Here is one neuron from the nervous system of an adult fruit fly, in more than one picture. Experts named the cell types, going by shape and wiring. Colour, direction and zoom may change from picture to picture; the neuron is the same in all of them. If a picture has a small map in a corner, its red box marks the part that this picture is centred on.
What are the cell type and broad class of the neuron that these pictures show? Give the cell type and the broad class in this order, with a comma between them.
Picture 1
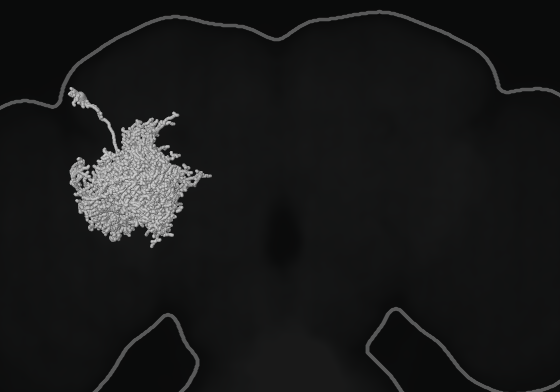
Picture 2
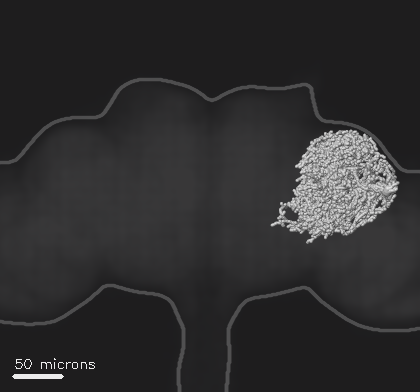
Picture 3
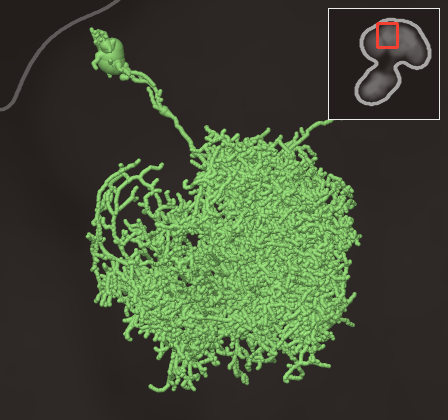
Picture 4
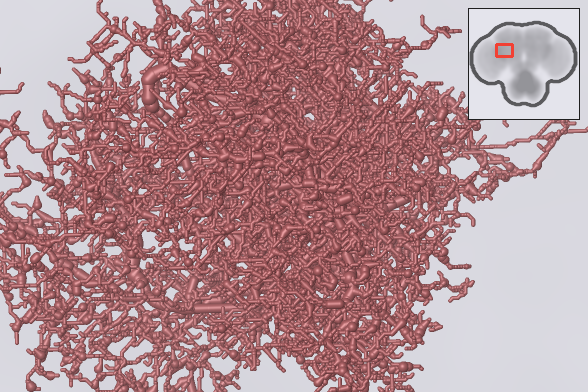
AVLP080, central-brain intrinsic neuron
